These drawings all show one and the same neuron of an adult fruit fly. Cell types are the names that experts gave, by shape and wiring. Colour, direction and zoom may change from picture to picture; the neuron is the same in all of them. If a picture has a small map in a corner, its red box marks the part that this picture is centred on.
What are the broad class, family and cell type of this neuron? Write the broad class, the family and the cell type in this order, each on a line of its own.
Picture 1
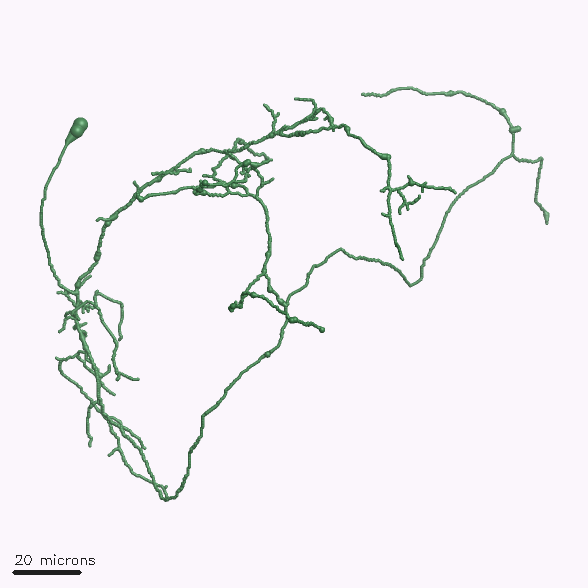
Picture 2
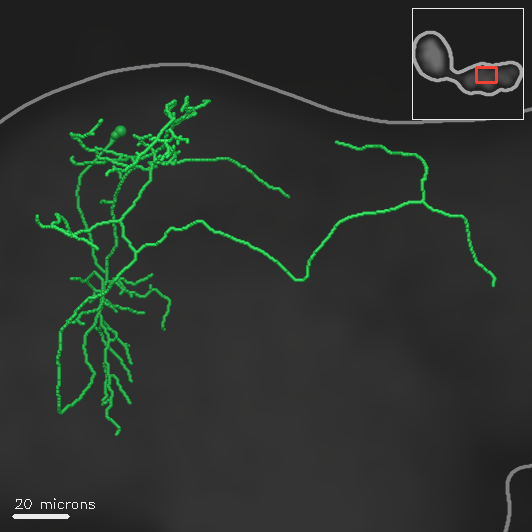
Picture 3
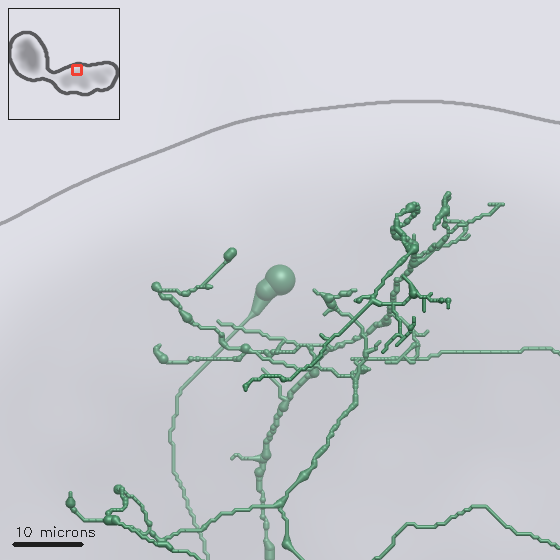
nerve-cord intrinsic neuron
hemilineage 17A
IN17A119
